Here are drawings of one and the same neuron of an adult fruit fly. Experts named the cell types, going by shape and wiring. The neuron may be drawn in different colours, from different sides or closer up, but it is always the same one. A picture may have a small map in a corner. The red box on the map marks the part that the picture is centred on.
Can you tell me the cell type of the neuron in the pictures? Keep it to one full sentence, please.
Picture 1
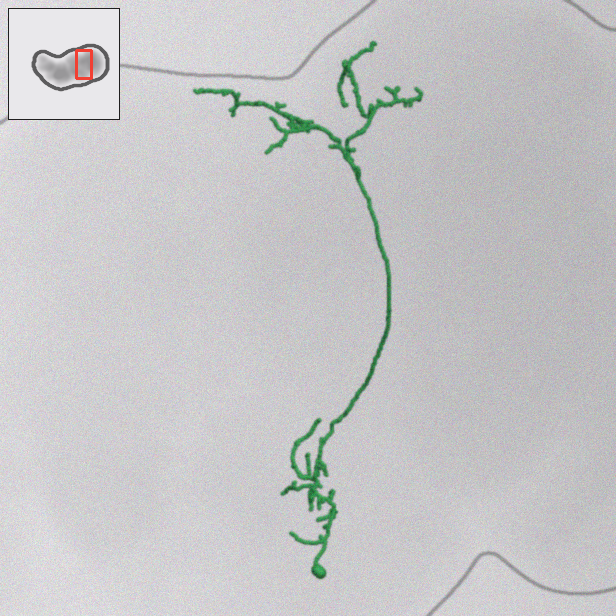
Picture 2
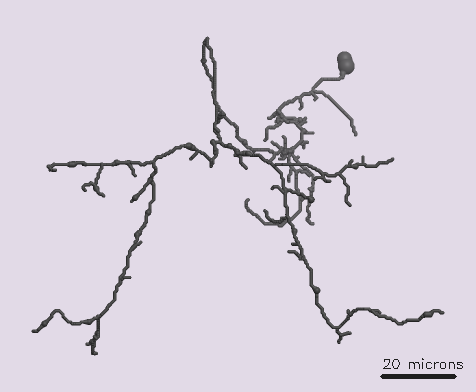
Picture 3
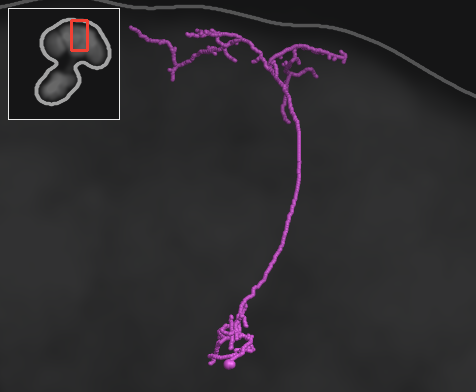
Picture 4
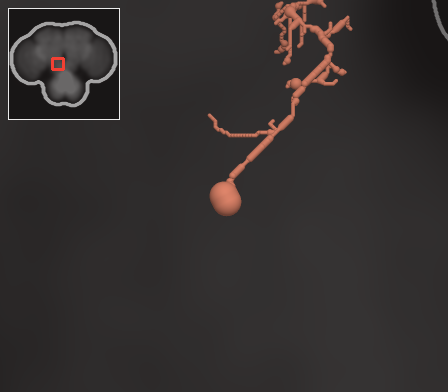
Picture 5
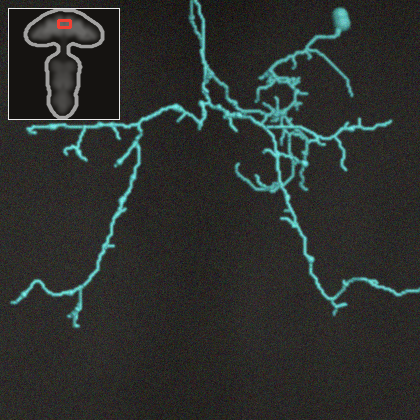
The cell type held by this neuron is CB1008.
